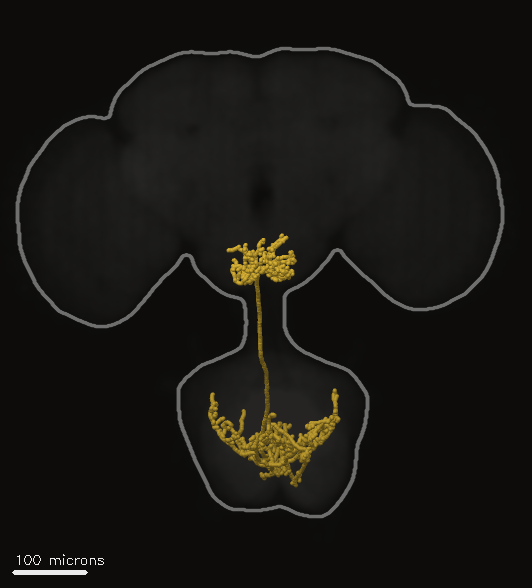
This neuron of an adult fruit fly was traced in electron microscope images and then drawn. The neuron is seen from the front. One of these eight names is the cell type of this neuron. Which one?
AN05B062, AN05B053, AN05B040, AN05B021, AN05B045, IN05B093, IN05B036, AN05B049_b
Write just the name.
AN05B040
